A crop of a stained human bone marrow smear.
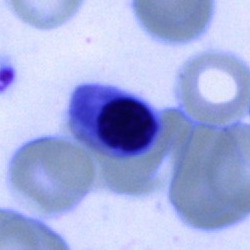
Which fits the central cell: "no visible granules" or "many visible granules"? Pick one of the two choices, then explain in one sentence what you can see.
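No visible granules. The cytoplasm shows no visible granules.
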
